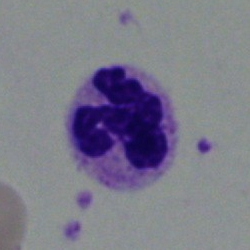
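Segmented neutrophil, stained human bone marrow smear. Outline smooth, round to slightly oval. Chromatin dark purple and densely condensed; no nucleoli visible in the nucleus. The rim of cytoplasm around the nucleus is widest at the bottom of the cell.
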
